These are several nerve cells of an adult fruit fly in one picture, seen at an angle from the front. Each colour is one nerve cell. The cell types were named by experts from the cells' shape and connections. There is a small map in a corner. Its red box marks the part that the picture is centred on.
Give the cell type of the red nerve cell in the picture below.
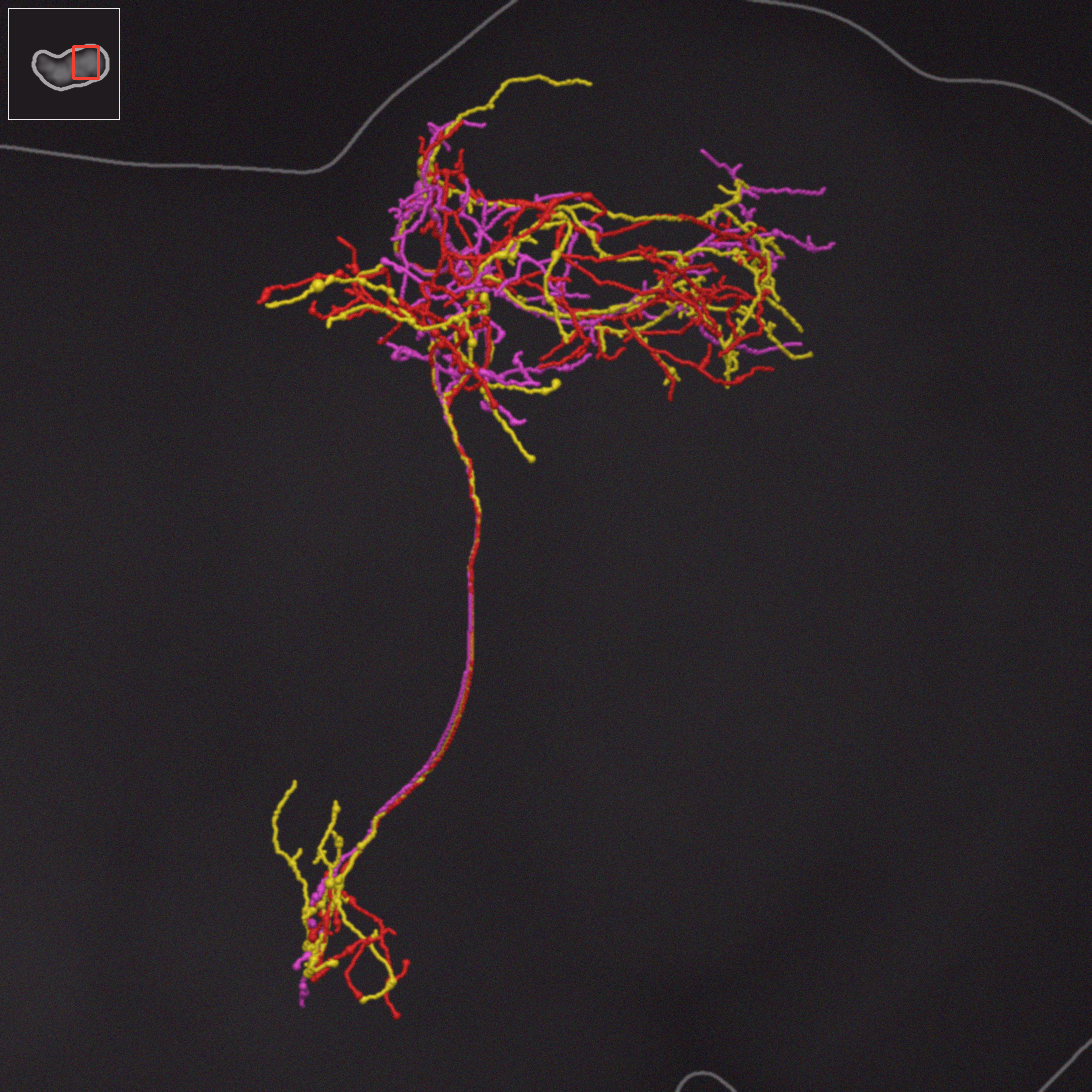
SMP711m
